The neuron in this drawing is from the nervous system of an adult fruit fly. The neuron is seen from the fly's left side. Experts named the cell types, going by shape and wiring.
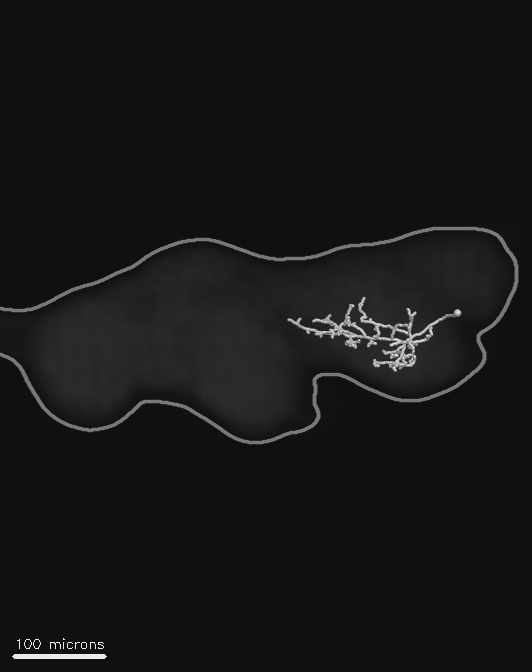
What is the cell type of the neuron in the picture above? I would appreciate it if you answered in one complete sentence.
Among cell types, the one for this neuron is IN20A.22A073.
